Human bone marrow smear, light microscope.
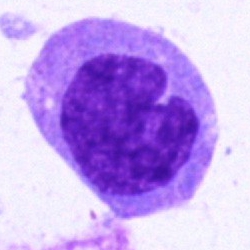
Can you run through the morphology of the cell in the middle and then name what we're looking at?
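Outline oval, border smooth. Nucleus deeply notched on upper right side. Cytoplasm pale lilac, one small clear spot on left side of cell. Monocyte.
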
